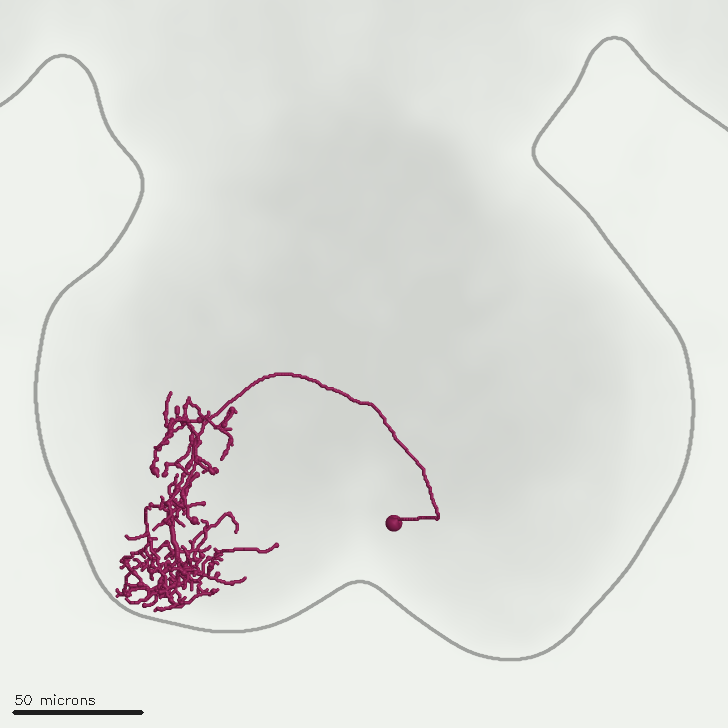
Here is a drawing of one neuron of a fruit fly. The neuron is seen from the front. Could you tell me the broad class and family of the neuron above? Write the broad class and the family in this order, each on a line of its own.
nerve-cord intrinsic neuron
hemilineage 12B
